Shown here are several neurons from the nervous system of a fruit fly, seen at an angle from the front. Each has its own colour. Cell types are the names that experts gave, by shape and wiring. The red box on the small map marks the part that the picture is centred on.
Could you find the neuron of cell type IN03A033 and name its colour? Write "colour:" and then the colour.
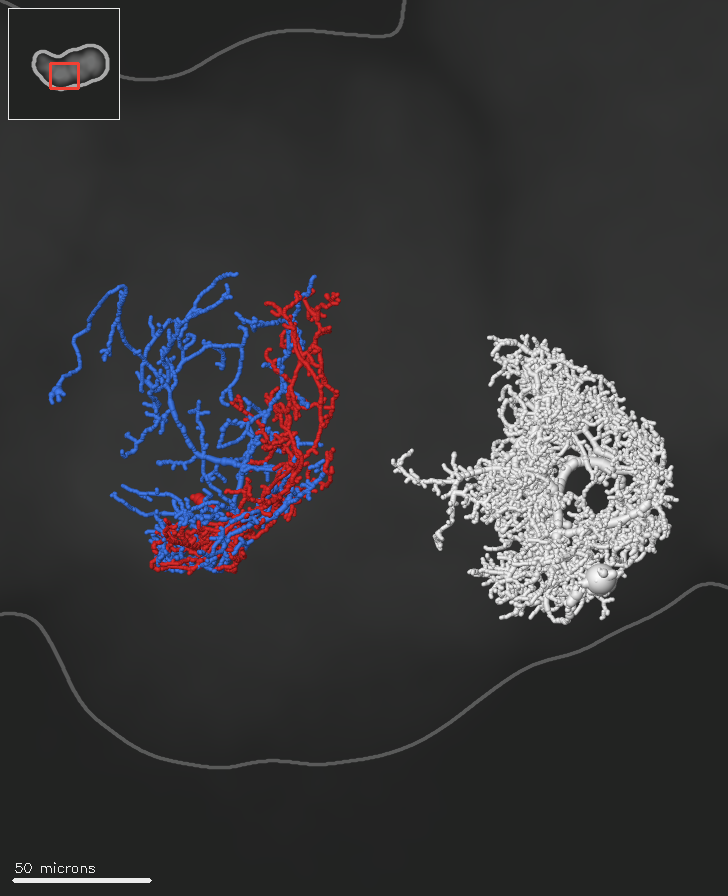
colour: blue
